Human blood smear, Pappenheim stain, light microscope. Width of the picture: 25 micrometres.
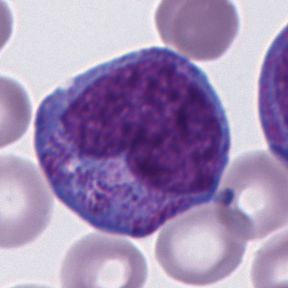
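Promyelocyte in the middle of this stained blood smear, about 18 micrometres across. Its nucleus is indented along the lower side, so it looks kidney-shaped, and it takes up the upper and right part of the cell. Tucked into that indentation is a paler patch of cytoplasm. Fine purple granules are scattered through the cytoplasm.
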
